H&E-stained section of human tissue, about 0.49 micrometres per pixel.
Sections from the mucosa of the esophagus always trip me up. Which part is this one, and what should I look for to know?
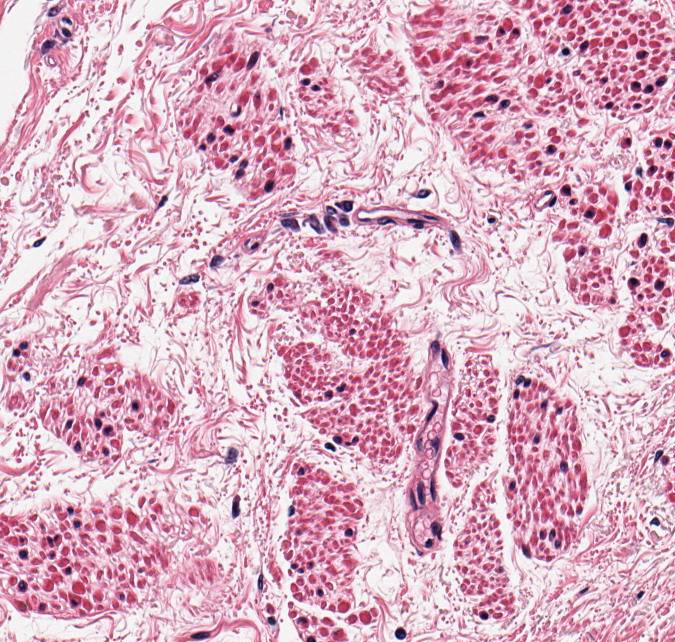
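Answer: smooth muscle. Separate rounded and irregular bundles scattered over the whole field; most cells cut across as small round pink profiles.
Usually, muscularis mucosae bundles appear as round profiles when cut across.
Between bundles: loose, pale connective tissue, thin wavy collagen fibres, clear spaces.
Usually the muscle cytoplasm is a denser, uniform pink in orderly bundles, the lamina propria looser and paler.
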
